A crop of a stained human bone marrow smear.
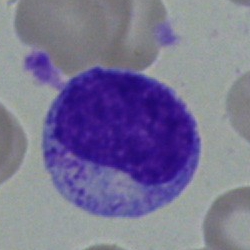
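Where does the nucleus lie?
Toward the top of the cell, taking up most of it, with the cytoplasm gathered below.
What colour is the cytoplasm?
Pale blue-grey, with purple granules scattered through it.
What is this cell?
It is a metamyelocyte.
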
